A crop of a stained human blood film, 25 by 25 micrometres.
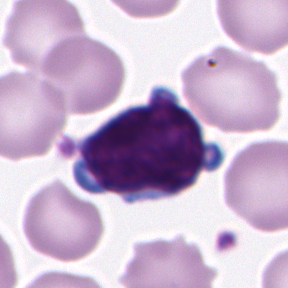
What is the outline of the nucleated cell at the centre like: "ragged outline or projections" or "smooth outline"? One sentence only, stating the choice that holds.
A rough edge runs around this cell.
